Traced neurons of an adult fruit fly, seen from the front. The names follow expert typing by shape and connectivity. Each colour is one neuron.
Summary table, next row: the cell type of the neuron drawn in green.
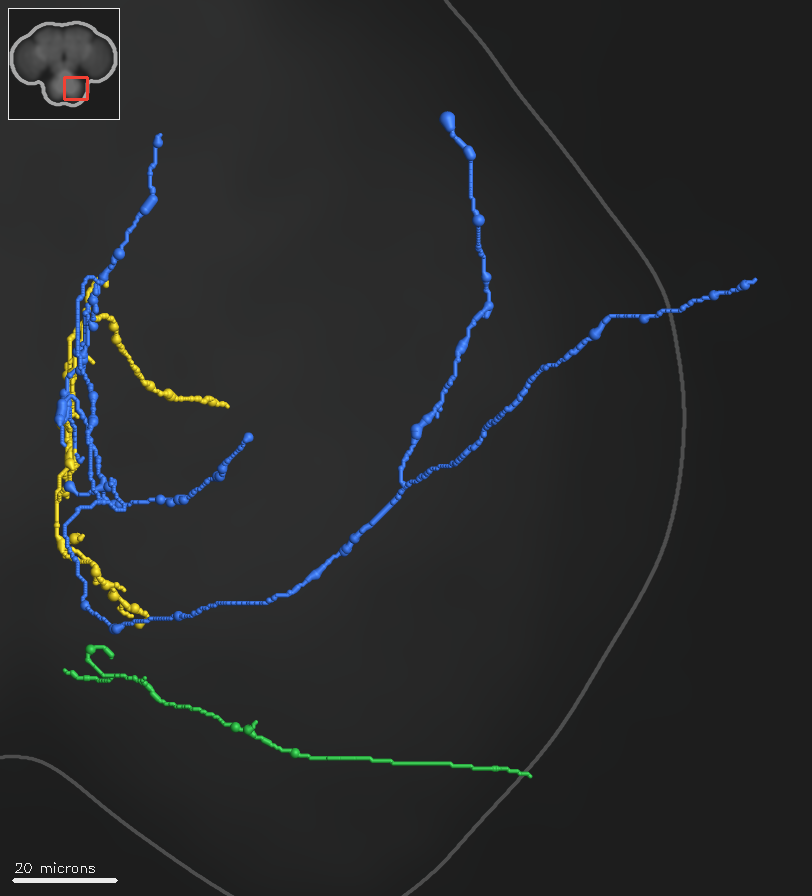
SNch10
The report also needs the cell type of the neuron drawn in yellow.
SNxx29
